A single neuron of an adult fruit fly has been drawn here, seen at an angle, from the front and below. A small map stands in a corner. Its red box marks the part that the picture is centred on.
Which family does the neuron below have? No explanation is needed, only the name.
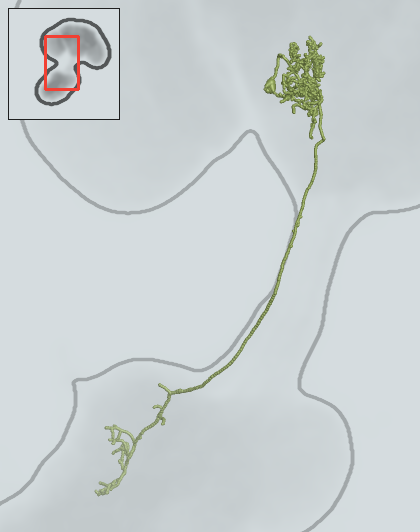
DNp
